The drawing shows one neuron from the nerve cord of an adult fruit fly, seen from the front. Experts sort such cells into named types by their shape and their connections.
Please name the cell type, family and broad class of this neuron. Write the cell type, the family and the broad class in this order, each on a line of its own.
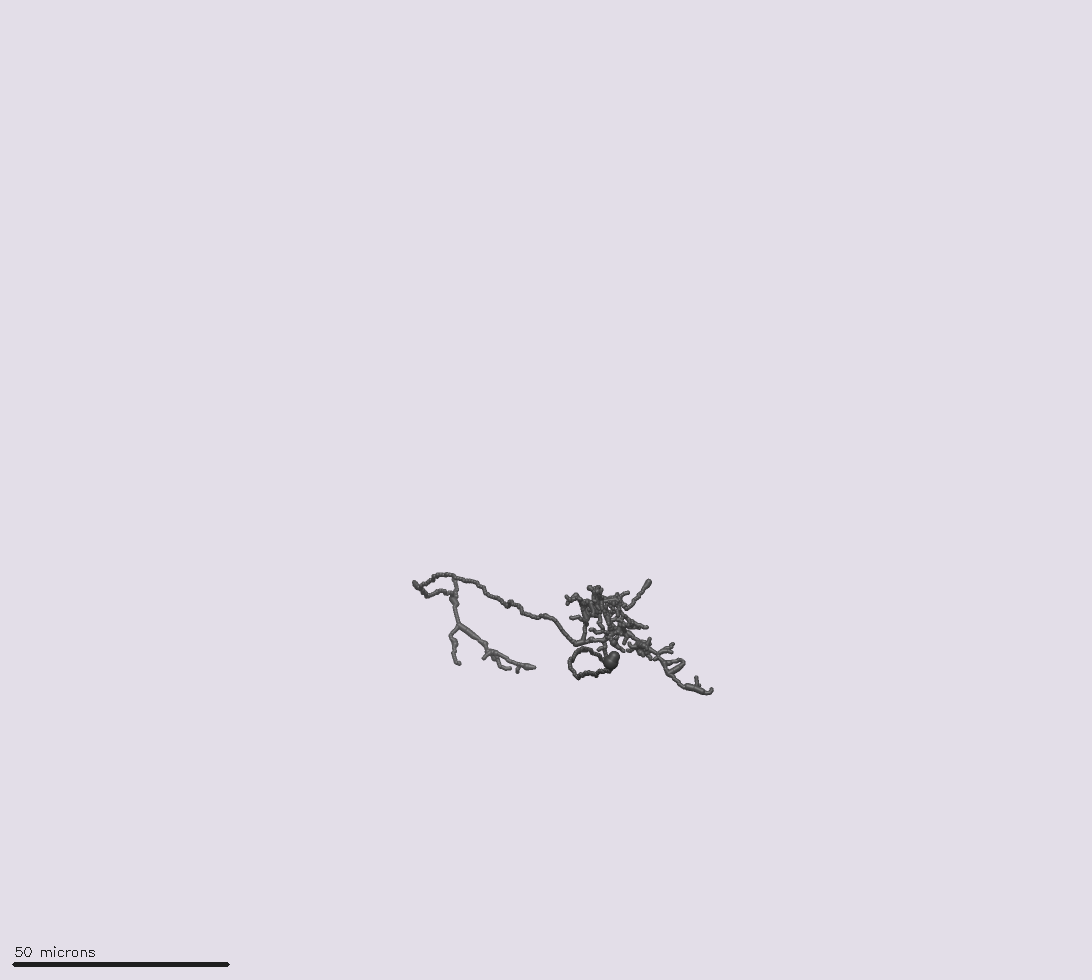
IN10B044
hemilineage 10B
nerve-cord intrinsic neuron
